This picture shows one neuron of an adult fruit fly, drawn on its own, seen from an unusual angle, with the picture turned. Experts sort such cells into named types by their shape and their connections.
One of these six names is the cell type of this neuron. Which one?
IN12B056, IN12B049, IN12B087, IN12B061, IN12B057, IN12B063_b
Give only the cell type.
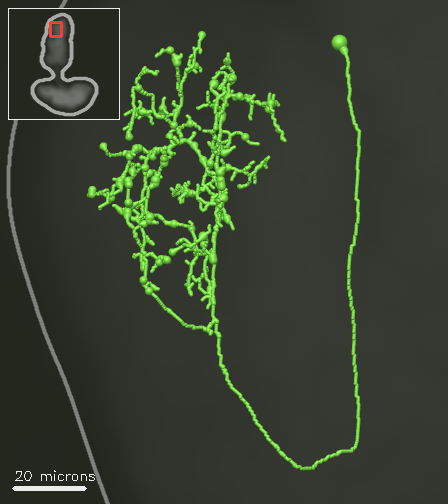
IN12B049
